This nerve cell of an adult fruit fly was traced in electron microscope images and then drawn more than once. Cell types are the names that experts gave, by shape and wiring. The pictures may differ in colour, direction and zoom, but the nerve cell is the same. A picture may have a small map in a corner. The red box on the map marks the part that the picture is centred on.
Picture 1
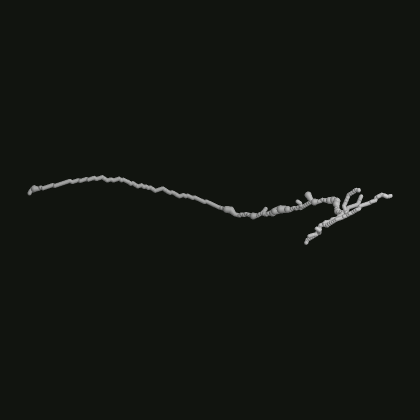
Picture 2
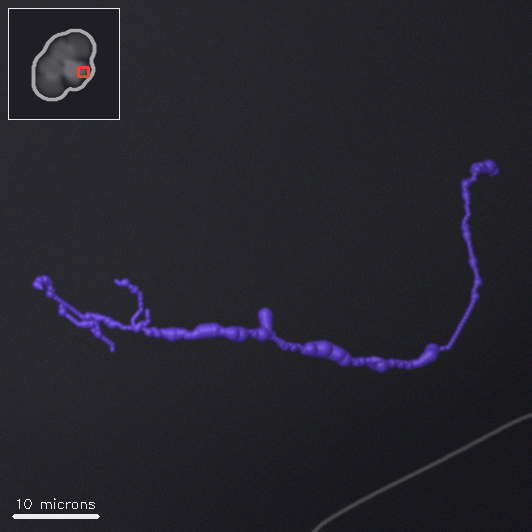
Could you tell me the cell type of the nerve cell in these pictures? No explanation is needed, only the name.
LgLG3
